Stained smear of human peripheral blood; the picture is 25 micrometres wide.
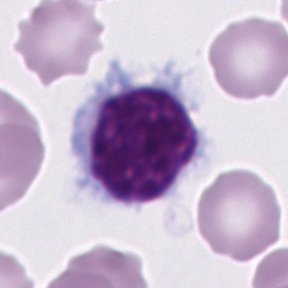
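Hairy cell, the nucleated cell at the centre. Fine, wispy projections resembling hairs extend from its surface around much of the circumference. Nucleus round to slightly oval, neither indented nor lobed. No distinct nucleolus evident. Cytoplasm without visible granules.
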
